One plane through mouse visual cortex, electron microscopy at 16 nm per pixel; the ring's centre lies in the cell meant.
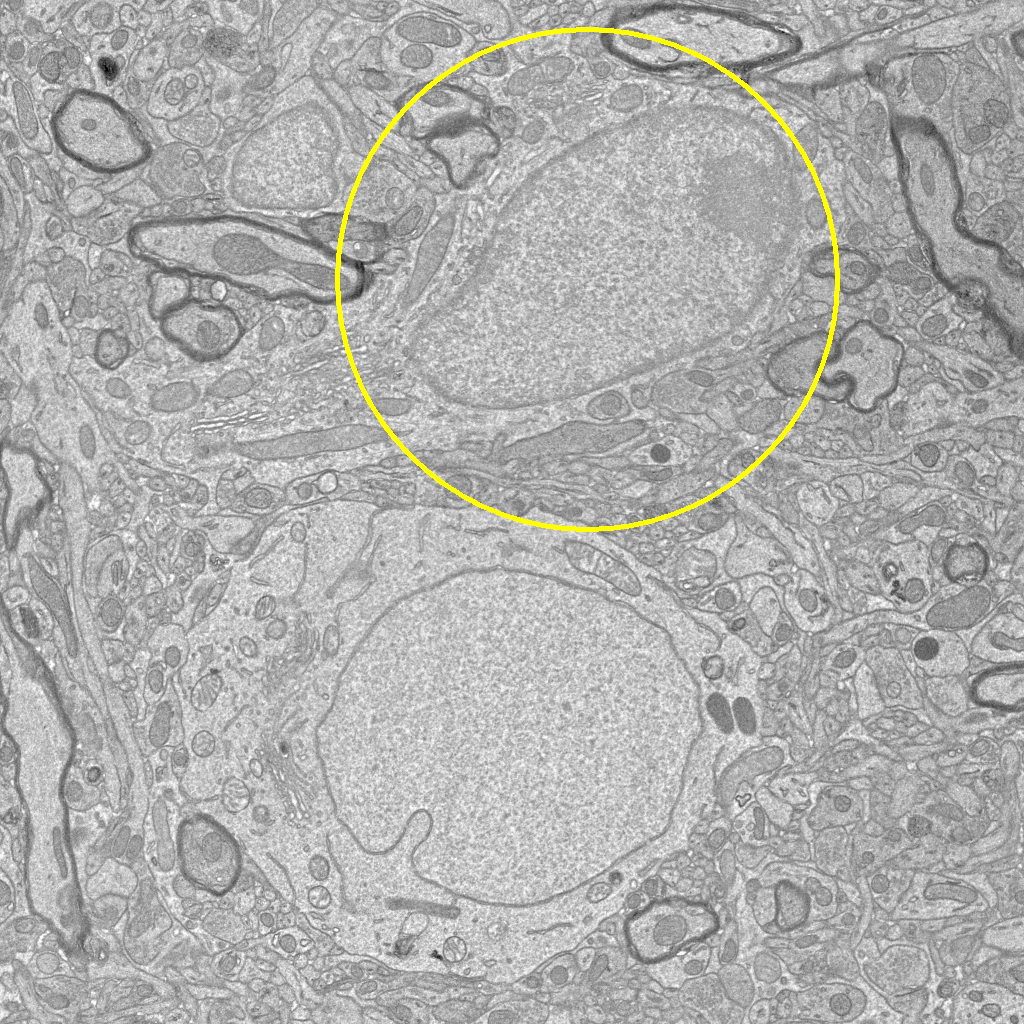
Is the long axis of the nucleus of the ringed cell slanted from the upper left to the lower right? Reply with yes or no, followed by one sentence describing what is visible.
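No. The nucleus is an elongated oval whose long axis runs from lower left to upper right.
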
